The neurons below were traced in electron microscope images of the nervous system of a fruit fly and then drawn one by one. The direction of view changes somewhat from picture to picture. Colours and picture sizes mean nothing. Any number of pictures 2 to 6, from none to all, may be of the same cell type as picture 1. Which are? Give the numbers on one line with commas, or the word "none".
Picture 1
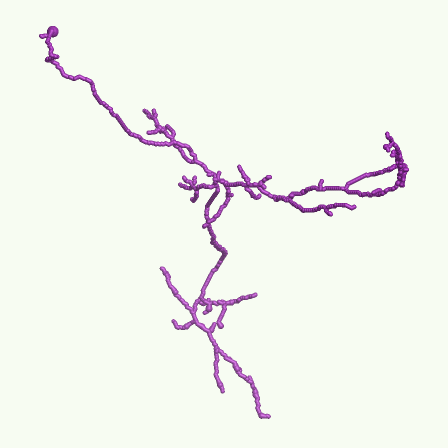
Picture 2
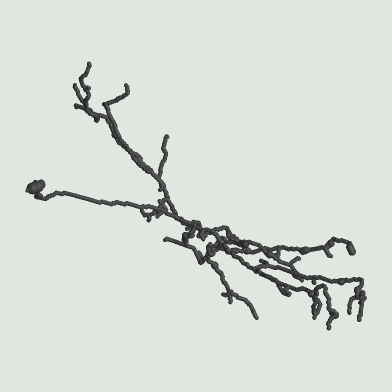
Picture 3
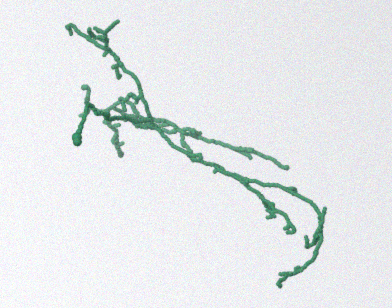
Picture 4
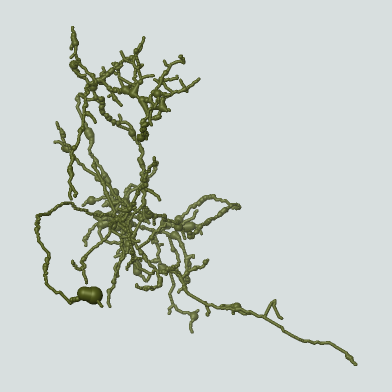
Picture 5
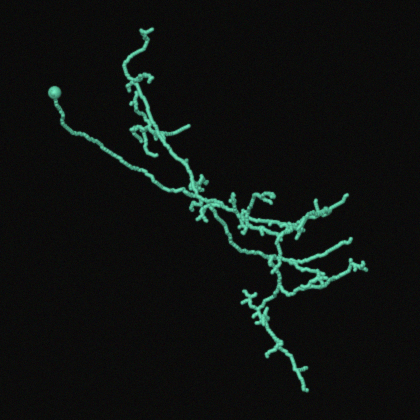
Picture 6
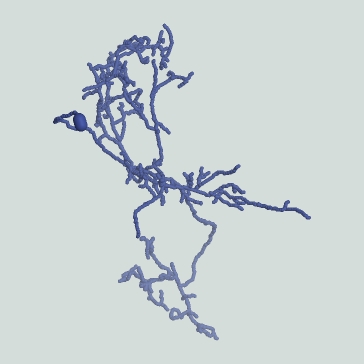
2, 3, 5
